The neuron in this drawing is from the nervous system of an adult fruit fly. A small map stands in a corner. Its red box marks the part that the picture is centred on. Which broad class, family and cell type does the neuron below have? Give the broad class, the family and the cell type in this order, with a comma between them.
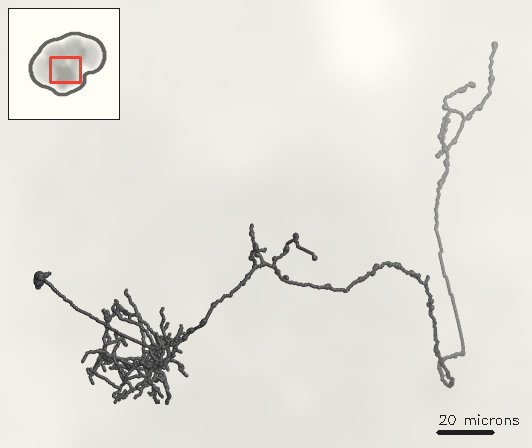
ascending neuron, hemilineage 19B, AN19B093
